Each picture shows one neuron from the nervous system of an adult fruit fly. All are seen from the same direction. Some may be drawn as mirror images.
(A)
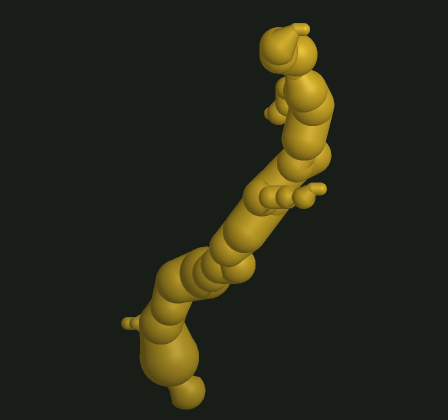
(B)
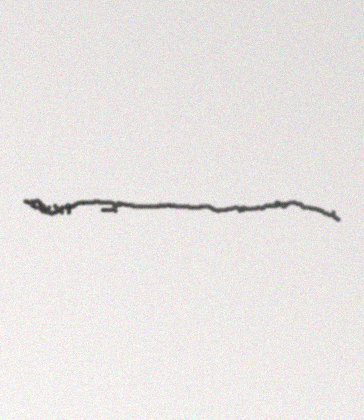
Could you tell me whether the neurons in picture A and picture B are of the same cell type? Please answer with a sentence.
They are of the same cell type.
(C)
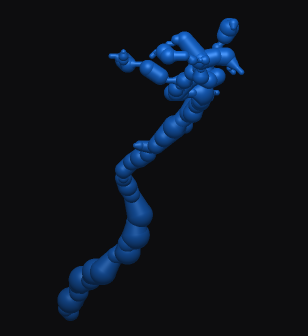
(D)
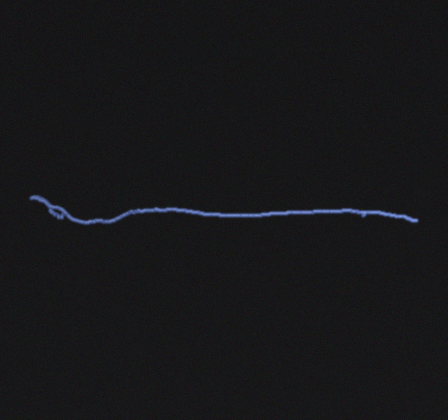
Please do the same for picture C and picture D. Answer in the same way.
They are of different cell types.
